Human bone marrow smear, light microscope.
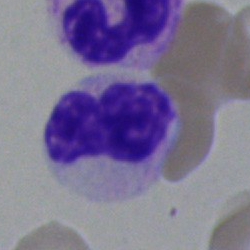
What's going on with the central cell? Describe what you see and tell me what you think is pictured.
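Looking closely, the outline is round and smooth. The nucleus fills the upper part, with most of the cytoplasm sitting below it. Its chromatin seems dark purple and coarsely clumped. The cytoplasm, I'd say, is pale lilac-grey. This is a band neutrophil.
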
